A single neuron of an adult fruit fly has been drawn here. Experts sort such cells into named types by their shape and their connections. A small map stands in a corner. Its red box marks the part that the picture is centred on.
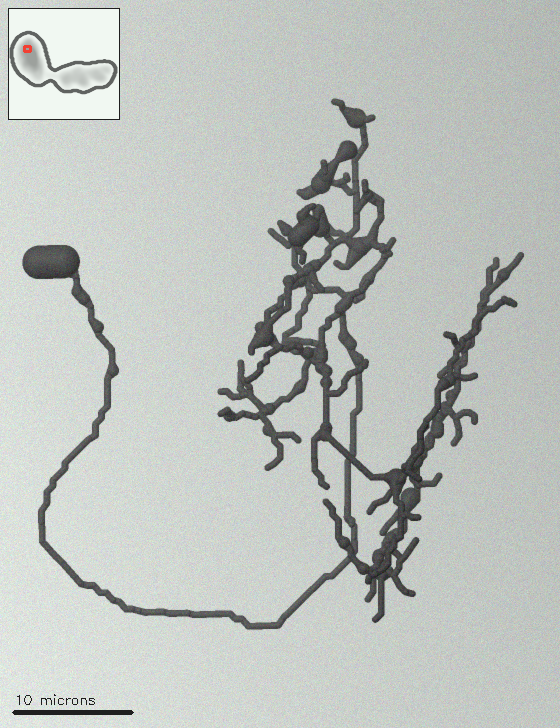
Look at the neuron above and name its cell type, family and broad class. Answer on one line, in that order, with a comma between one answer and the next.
Mi16, Mi, optic-lobe intrinsic neuron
